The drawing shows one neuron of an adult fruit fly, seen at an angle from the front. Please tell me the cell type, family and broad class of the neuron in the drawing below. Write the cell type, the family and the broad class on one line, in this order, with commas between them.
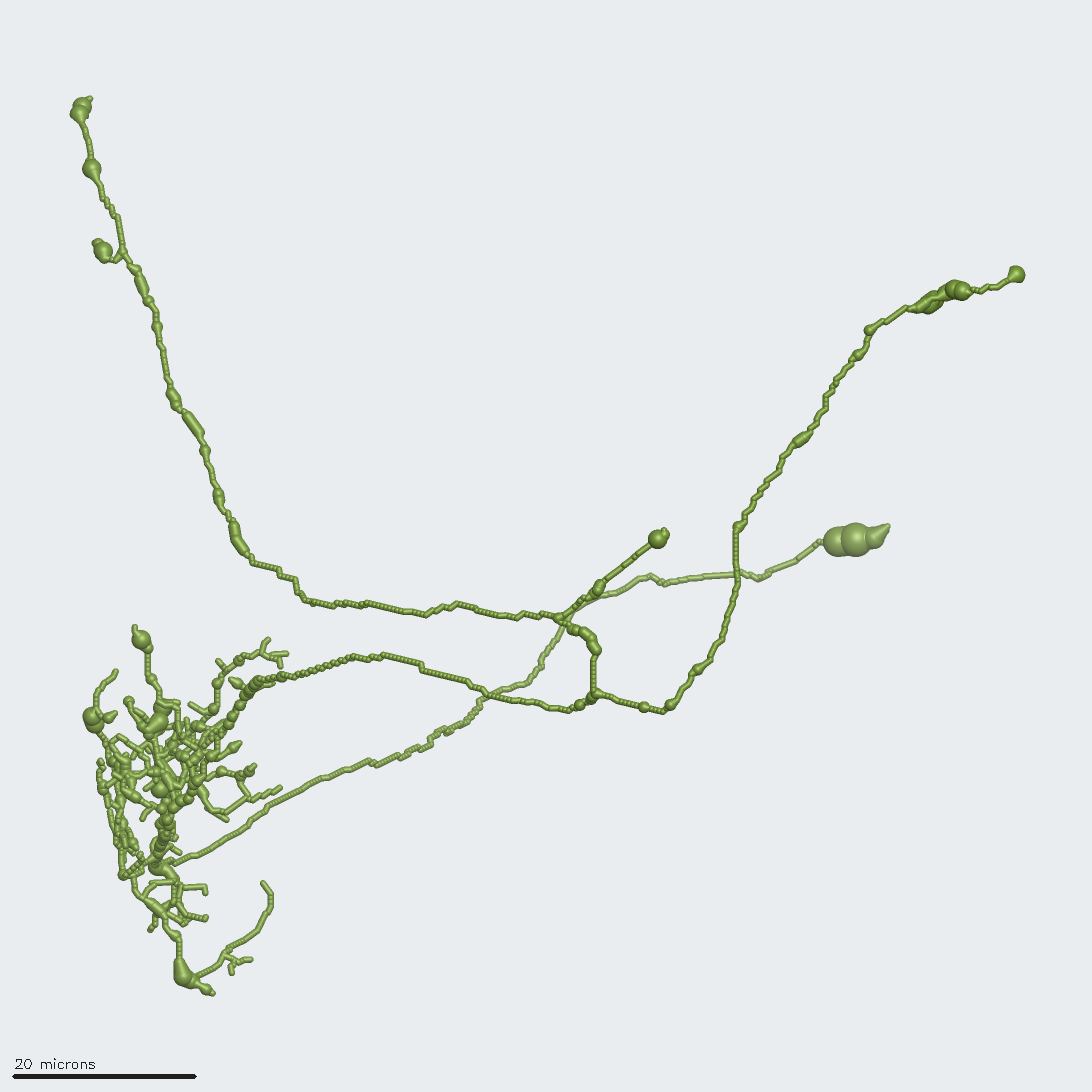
FS2, class CX, central-brain intrinsic neuron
